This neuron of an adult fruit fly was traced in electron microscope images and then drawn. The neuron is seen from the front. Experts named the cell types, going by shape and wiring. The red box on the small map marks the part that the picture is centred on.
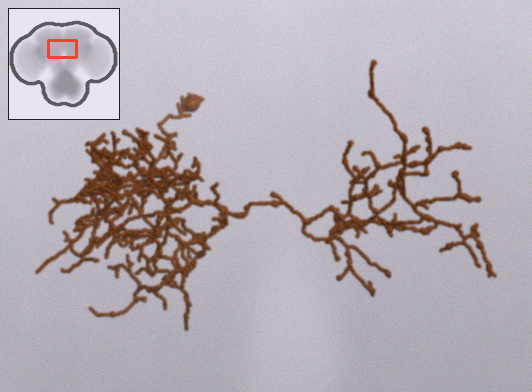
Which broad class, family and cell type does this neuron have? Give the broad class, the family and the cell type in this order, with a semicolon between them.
central-brain intrinsic neuron; hemilineage DM5_central; LAL163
